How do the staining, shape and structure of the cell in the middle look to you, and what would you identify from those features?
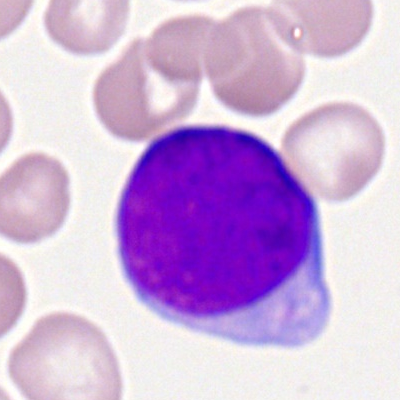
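A roughly round outline, bulging slightly at the lower right, encloses a nucleus that fills most of the cell. Most of the cytoplasm lies as a crescent at the lower right of the nucleus and shows no coarse granules. The cell is a myeloblast.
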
